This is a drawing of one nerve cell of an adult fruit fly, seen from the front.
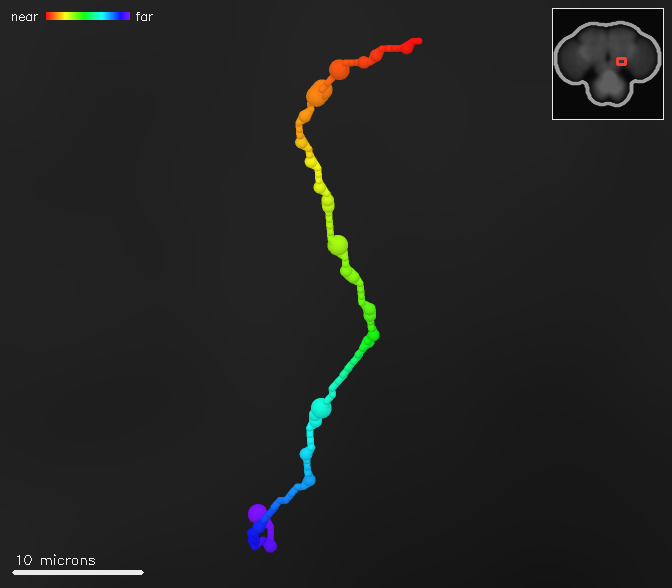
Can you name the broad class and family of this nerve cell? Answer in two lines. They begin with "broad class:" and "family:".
broad class: sensory neuron entering the brain
family: class mechanosensory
